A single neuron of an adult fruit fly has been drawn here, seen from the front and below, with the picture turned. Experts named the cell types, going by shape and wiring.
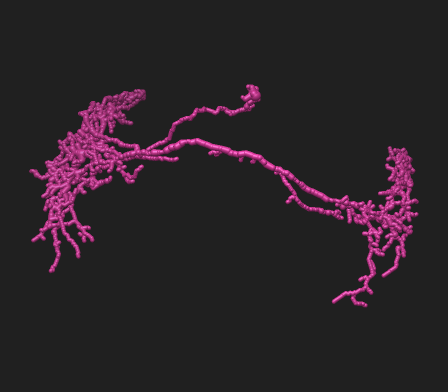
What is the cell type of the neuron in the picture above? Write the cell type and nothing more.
GNG171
